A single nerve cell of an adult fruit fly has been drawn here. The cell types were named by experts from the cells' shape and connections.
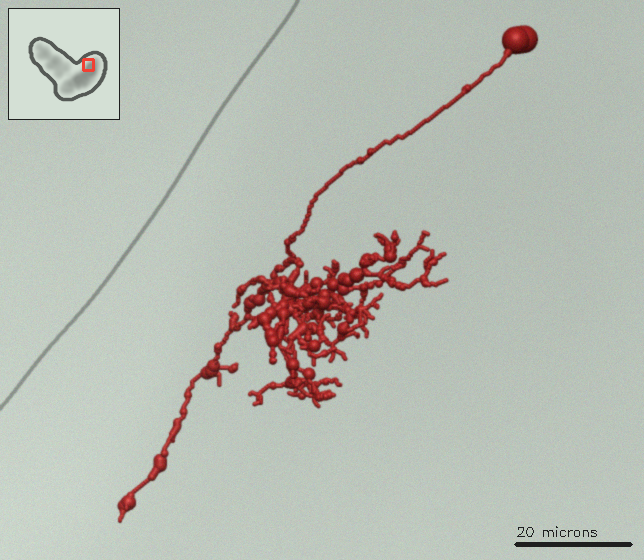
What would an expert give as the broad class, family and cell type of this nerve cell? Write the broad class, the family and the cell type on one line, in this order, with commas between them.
central-brain intrinsic neuron, hemilineage SLPp&v1_posterior, LHPV4c1_b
